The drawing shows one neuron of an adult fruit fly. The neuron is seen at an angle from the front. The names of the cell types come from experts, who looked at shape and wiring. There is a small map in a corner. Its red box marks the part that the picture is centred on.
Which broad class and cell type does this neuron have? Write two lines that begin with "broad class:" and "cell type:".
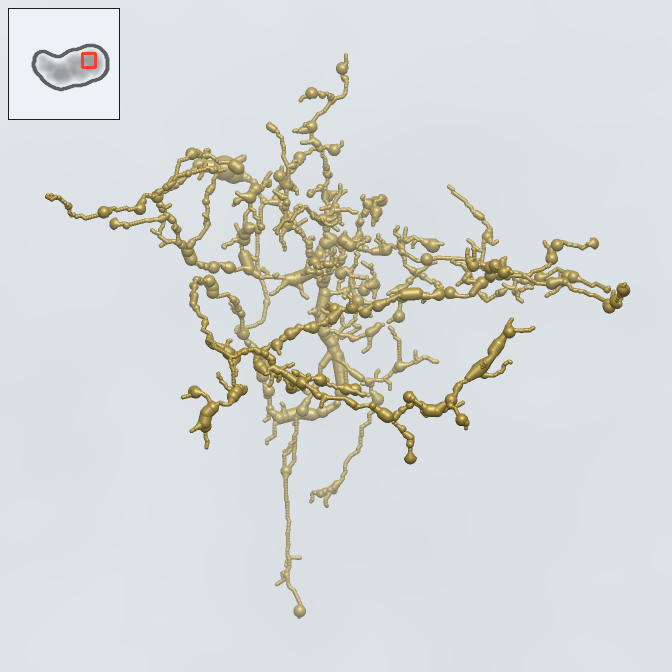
broad class: central-brain intrinsic neuron
cell type: CB3676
